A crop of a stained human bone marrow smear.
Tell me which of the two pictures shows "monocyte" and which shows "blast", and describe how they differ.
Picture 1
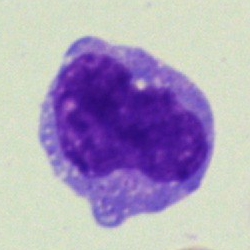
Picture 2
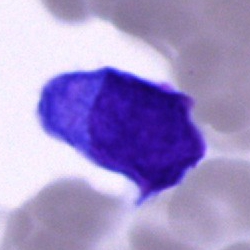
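The first picture is of a monocyte; the second is of a blast. The monocyte's outline is irregular, with rounded bulges along its edge and a rounded, bleb-like protrusion jutting from the bottom edge, whereas the blast is angular in outline, with a pointed tag projecting from its lower edge. In each cell the nucleus takes up most of the space; in the blast the dark nuclear material leaves little room for anything else. The monocyte's nucleus has a notch indenting its upper border.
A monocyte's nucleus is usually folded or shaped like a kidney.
Chromatin is dense in both, staining deep purple in the monocyte and deep violet-blue throughout in the blast. No nucleoli can be seen in the blast. The monocyte's cytoplasm holds many small clear vacuoles, while in the blast the left end of the cell is a paler blue than the darker right part.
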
